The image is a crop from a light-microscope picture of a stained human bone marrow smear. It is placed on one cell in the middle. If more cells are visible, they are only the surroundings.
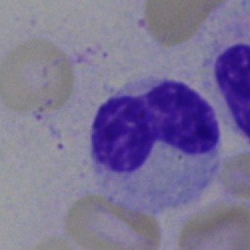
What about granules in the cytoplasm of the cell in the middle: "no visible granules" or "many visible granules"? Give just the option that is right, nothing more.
No visible granules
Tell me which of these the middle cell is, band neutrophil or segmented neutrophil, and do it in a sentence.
The cell at the centre of the field is a band neutrophil.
